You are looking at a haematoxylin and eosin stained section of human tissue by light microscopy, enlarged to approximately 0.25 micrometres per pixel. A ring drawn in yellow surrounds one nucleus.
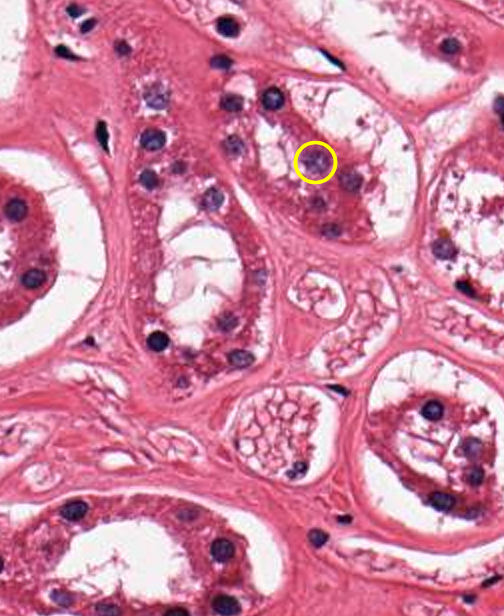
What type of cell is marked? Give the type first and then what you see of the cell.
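This is a proximal tubule cell. The nucleus is round, about the same size as the neighbouring nuclei in the same tubule wall, and its purple chromatin looks speckled rather than evenly dark. Its nucleus is paler than the compact, nearly black round nucleus just above and to the left of it. It lies crowded among similar pink, nucleated cells that line a tubule, with the lumen on one side.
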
